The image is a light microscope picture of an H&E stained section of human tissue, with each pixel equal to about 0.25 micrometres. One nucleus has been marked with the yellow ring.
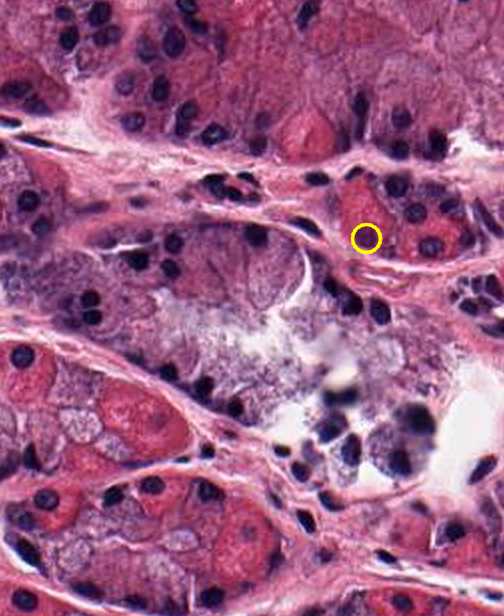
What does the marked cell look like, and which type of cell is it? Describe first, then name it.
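The nucleus is round and dark, about the same size as the round nuclei of the neighbouring red cells. The cytoplasm is plentiful and deep pink-red, with a fine, even texture, clearly redder than the pale, foamy-looking cells to its left. It sits at the edge of a small group of similar red cells, next to a thin strand of pale pink fibres that carries elongated dark nuclei. The marked nucleus belongs to a parietal cell.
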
